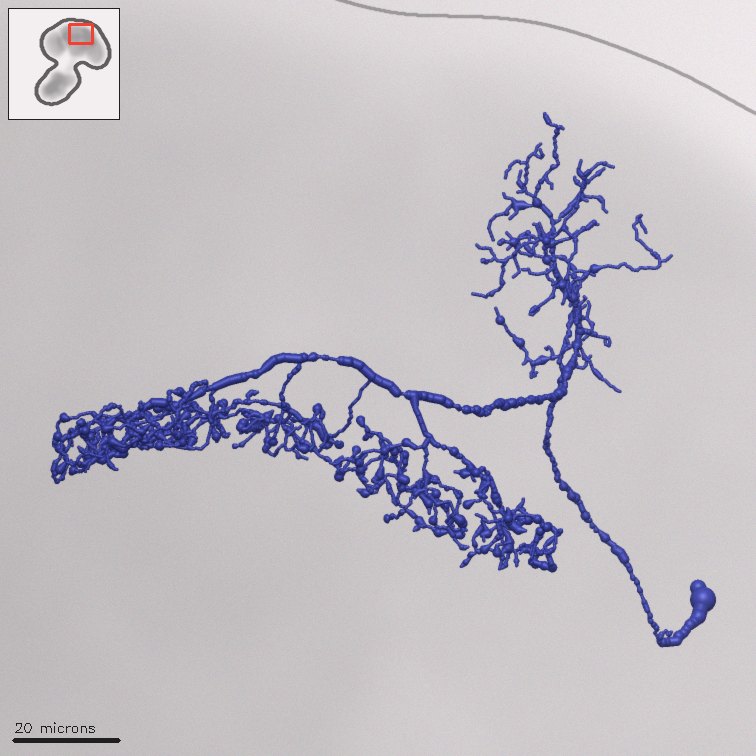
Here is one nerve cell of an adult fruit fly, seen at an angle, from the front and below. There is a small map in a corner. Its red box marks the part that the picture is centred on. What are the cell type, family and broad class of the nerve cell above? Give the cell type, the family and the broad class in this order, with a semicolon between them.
FB6E; hemilineage DL1_dorsal; central-brain intrinsic neuron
